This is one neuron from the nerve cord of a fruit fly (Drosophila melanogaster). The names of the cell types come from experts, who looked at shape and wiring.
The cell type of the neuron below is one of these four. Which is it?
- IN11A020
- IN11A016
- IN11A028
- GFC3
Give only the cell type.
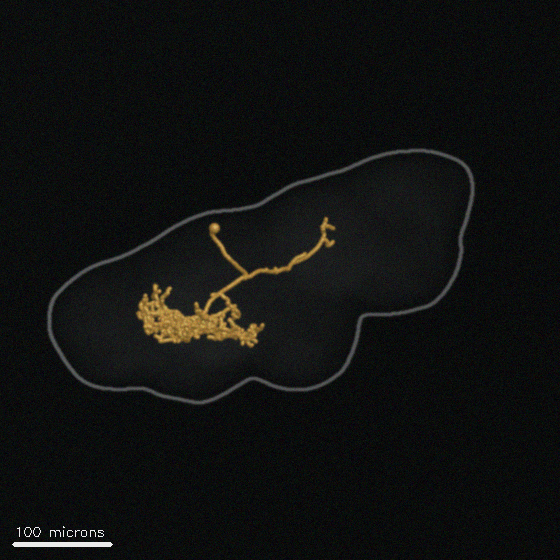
IN11A016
